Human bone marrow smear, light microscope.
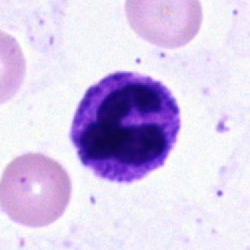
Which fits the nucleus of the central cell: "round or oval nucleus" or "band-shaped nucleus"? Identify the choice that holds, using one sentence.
It is a curved band, without separate lobes, that the nucleus forms.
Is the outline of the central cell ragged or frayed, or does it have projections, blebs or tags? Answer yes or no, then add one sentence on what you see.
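Yes. The cell outline is round with a slightly ragged edge.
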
